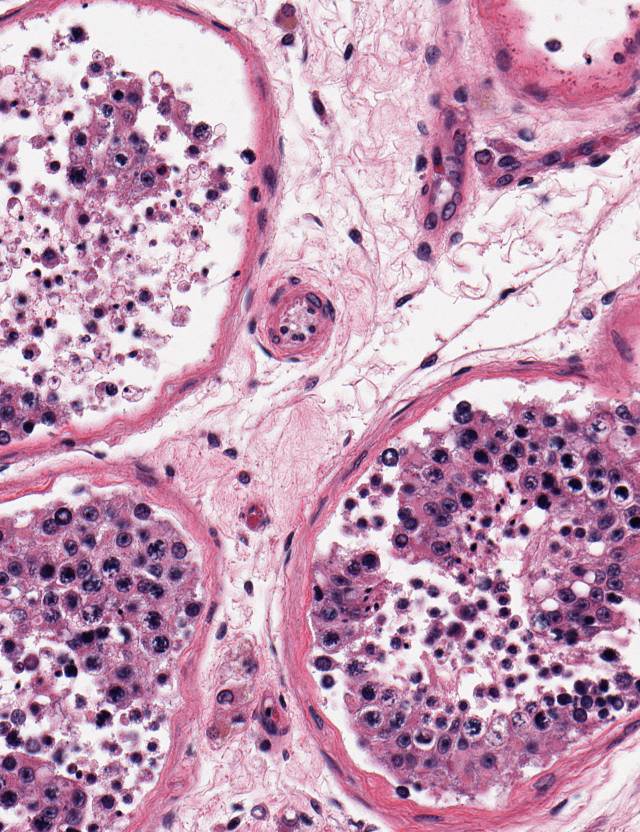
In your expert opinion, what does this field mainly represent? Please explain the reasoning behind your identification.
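Let me see: these are seminiferous tubule profiles, three large rounded ones at upper left, lower left and lower right. They're crowded with rounded cells with dark round nuclei, many showing coarse, clumped chromatin.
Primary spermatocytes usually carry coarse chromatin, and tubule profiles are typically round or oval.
Between them lies loose, pale stroma with wispy fibres and sparse spindle nuclei.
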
